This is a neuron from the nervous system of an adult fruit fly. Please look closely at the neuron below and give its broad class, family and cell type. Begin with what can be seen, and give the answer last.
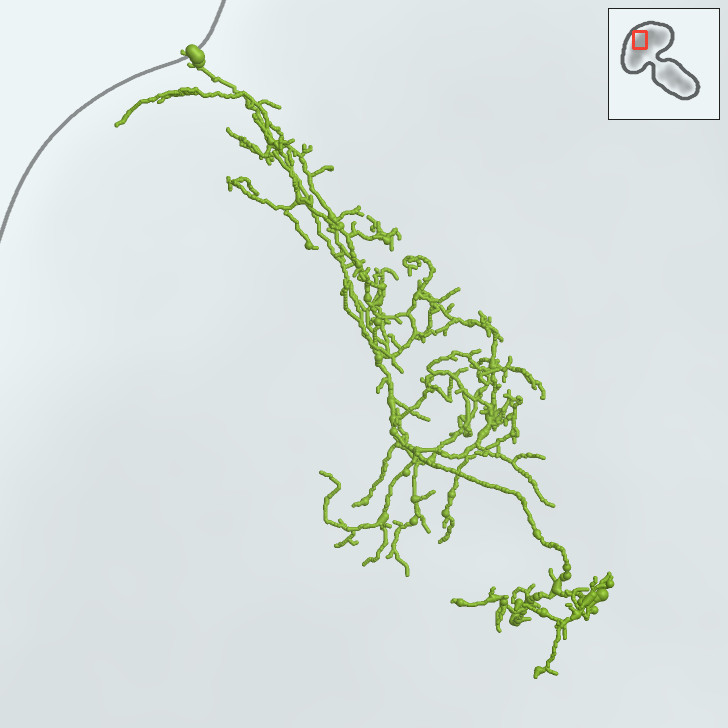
It is in the brain and does not reach the nerve cord. The cell body is at the upper left of the picture. It is a central-brain intrinsic neuron. The family is hemilineage SMPad2. The cell type is SMP065.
